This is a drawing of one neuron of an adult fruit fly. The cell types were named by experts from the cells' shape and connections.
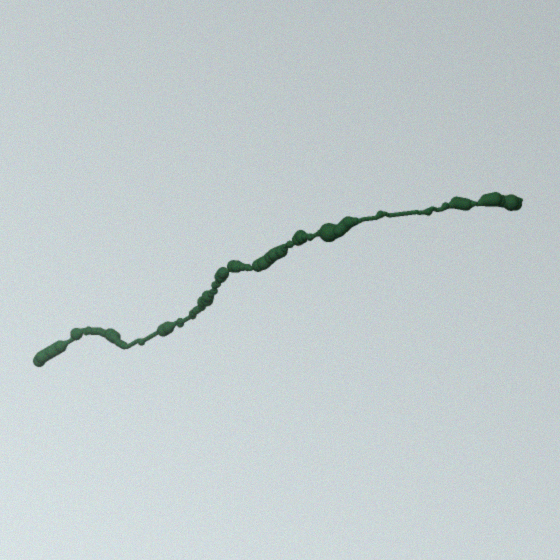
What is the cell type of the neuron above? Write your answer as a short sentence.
The cell type is R7p.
